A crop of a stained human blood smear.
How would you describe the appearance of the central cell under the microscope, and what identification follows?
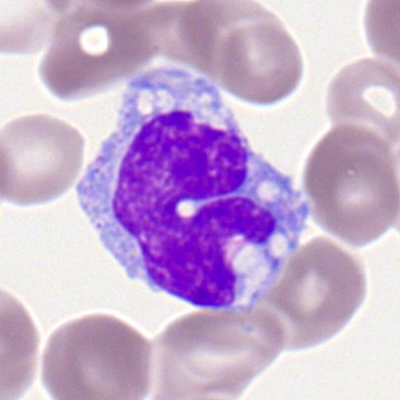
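Outline irregular and somewhat angular, not smoothly round. Nucleus without distinct nucleoli. Moderate rim of pale blue-grey cytoplasm around the nucleus. Several small clear vacuoles in the cytoplasm, most noticeable at upper left and lower right. Cell: monocyte.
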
